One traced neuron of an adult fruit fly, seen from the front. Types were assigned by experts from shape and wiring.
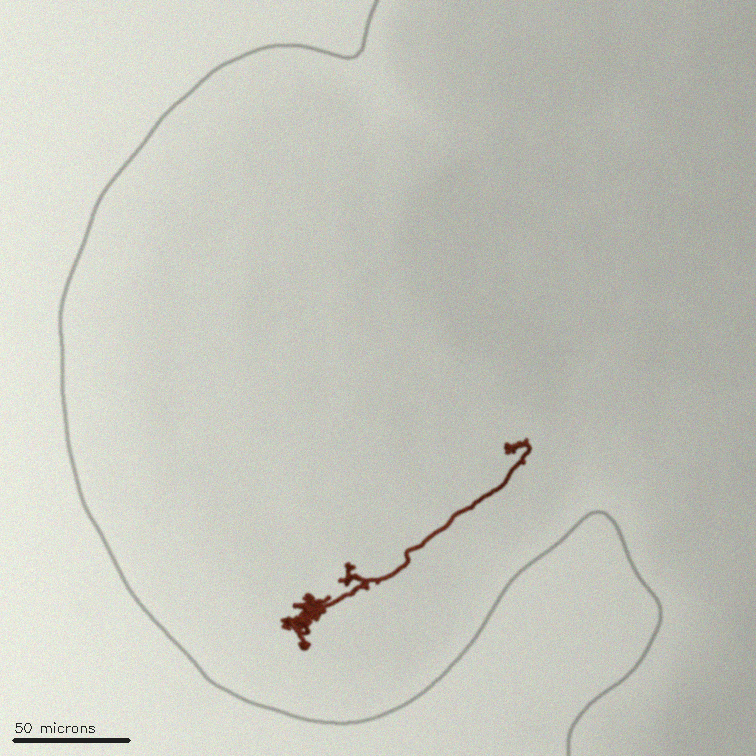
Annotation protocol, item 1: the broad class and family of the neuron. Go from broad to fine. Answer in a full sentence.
An optic-lobe intrinsic neuron of the Tm family.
